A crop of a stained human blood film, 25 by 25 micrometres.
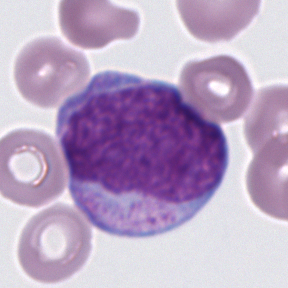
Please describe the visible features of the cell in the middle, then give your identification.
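This cell is about 15 micrometres across. Its nucleus, about 14 by 10 micrometres, is broad and unlobed and lies in the upper part of the cell, filling about 70% of its area. Notice that the chromatin is finely lacy, with no coarse dark clumps. Below the nucleus, fine reddish-purple granules are scattered through the cytoplasm, and no vacuoles are visible. This is an atypical promyelocyte.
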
